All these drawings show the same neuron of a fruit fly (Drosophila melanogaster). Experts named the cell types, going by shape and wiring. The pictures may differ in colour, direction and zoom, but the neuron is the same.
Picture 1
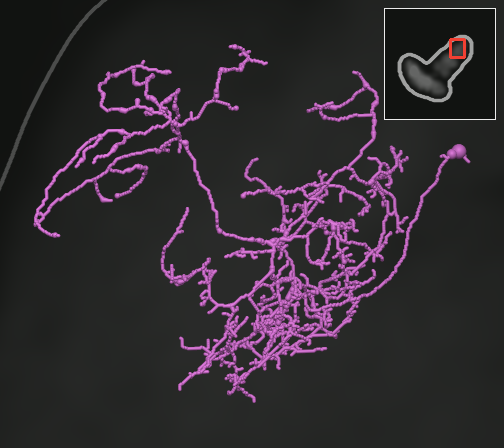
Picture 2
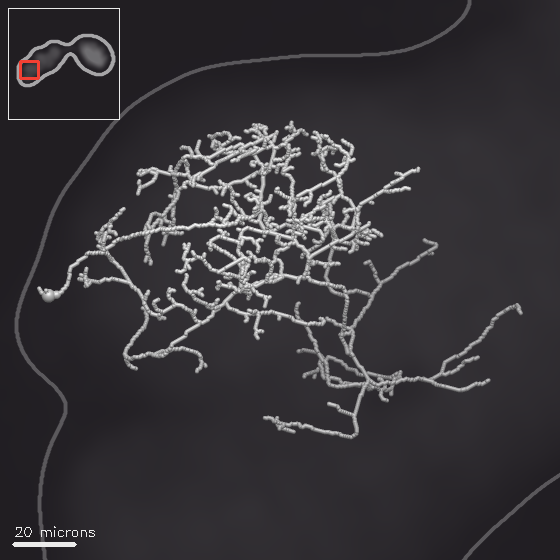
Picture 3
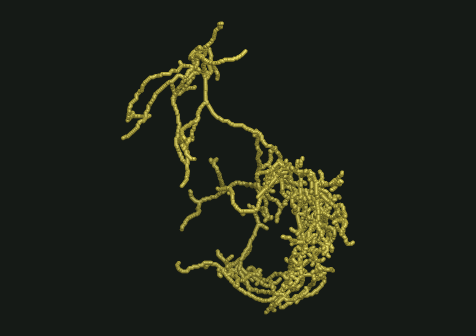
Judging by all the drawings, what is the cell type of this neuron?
IN04B080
